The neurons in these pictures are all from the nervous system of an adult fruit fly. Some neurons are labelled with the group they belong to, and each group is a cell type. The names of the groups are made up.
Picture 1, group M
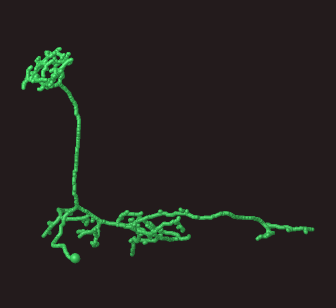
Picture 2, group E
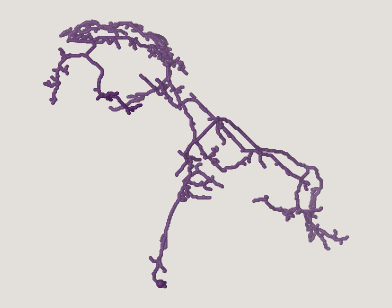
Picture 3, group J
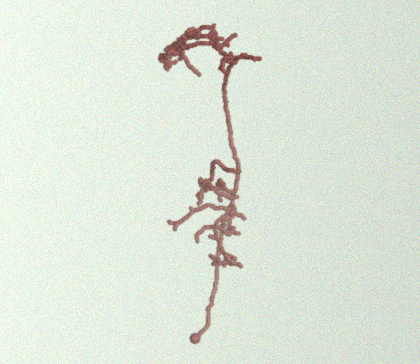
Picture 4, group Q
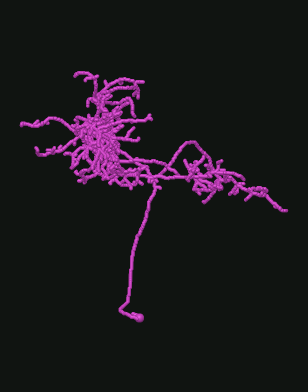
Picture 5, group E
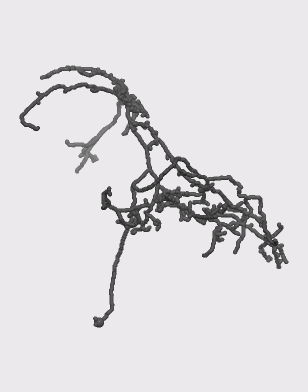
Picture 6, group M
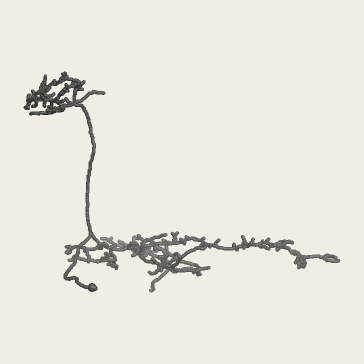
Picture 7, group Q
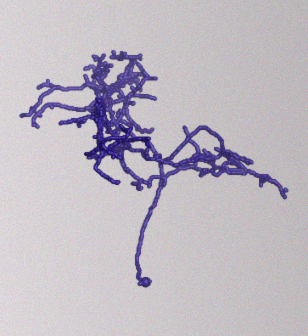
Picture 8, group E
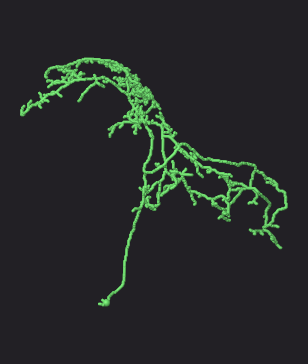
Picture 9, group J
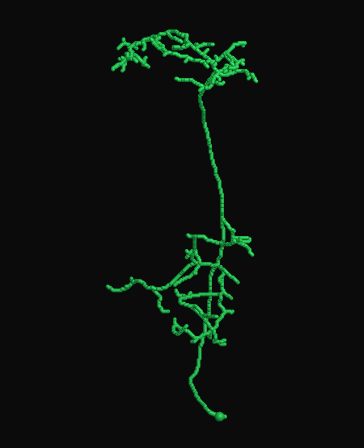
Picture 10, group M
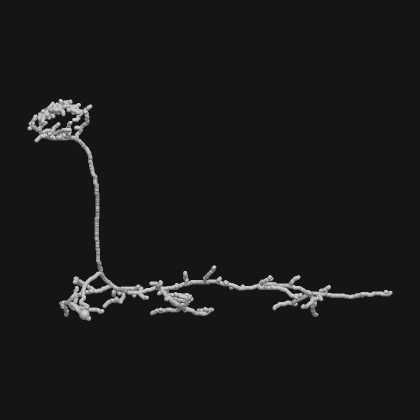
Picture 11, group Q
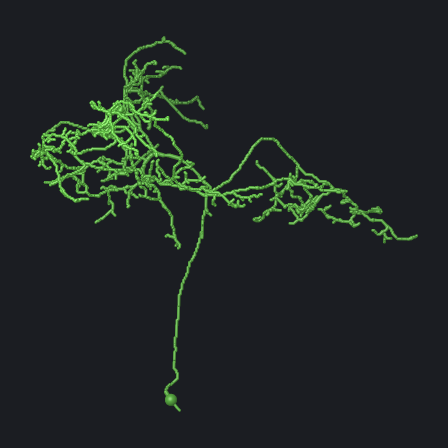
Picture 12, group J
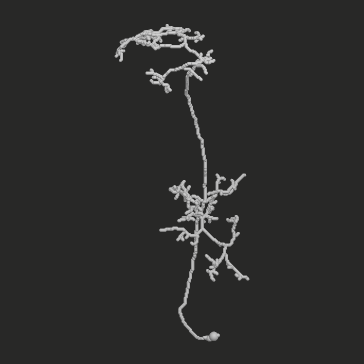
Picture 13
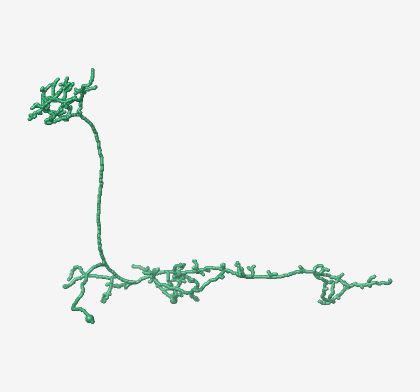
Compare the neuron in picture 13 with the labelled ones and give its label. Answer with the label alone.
group M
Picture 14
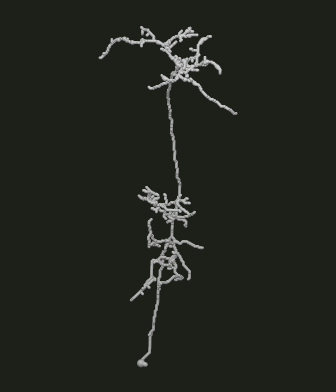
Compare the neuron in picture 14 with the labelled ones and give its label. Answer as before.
group J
